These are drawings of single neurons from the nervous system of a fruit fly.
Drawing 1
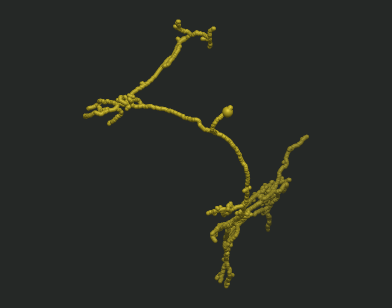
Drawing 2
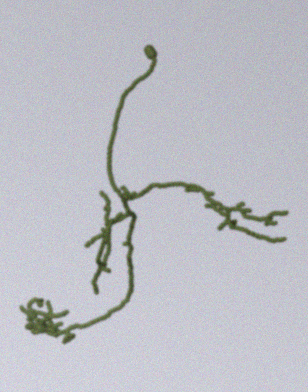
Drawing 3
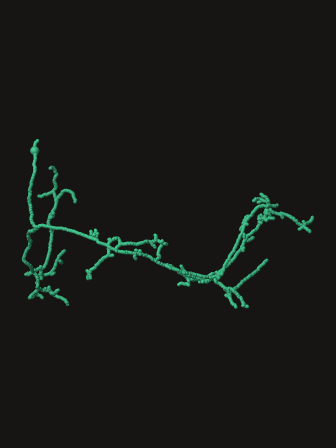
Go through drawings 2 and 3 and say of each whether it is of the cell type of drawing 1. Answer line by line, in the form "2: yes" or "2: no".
2: no
3: yes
